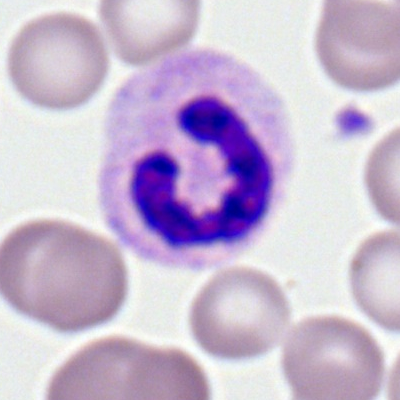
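Band neutrophil, middle of the smear. Roughly round outline, and the nucleus is one curved band shaped like a horseshoe, its open side facing the upper left. The chromatin's dark purple and coarsely clumped.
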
